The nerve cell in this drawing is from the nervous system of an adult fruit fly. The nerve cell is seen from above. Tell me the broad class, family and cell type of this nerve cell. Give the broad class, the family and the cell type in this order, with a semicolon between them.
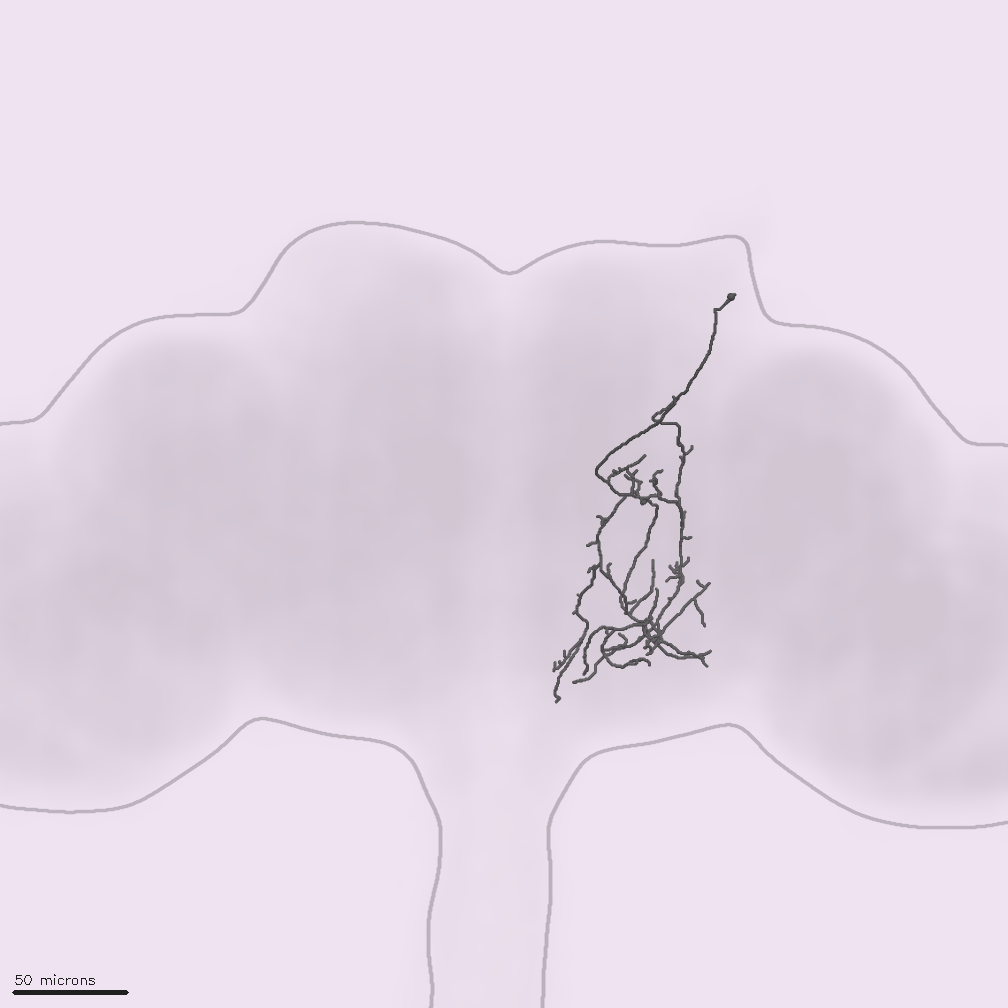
central-brain intrinsic neuron; hemilineage AOTUv1_ventral; PS023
